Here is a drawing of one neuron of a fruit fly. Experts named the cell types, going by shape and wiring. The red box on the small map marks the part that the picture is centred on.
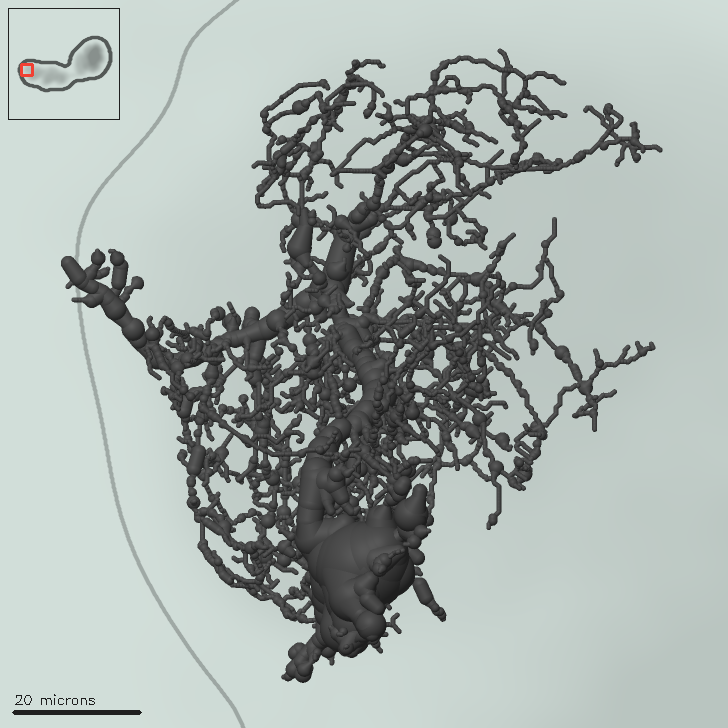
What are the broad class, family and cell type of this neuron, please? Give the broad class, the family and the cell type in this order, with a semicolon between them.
efferent neuron of the nerve cord; hemilineage 00B; EN00B004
